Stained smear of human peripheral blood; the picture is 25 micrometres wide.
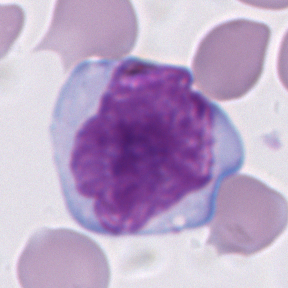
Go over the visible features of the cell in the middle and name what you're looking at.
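The cell measures about 17 micrometres across. Its nucleus, about 16 by 12 micrometres, fills about 60% of the cell's area and has an irregular outline with folds and notches. The cytoplasm is a pale, clear blue and forms its widest band on the left side of the nucleus. A single small clear spot lies in the cytoplasm below the nucleus, toward the lower right. The cell is a myeloblast.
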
